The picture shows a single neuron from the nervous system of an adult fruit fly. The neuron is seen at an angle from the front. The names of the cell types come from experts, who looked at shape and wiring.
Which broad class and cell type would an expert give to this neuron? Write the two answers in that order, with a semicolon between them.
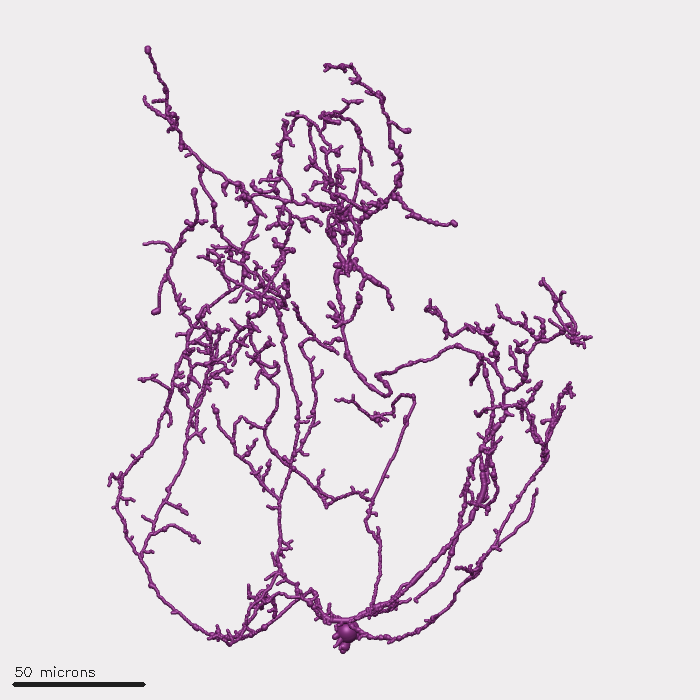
central-brain intrinsic neuron; GNG282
